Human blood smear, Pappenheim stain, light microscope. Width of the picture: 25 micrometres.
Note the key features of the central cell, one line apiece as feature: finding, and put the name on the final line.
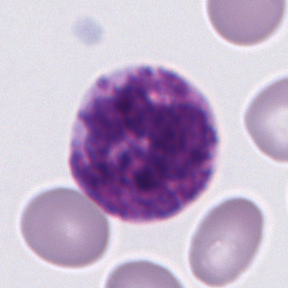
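Size: about 13 micrometres across
Granules: coarse and dark, spread over the whole cell
Granule colour: dark blue-violet
Nucleus: outline hidden beneath the granules
Clear area: small, pale pinkish, free of dense granules, at the left edge
Name: basophil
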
